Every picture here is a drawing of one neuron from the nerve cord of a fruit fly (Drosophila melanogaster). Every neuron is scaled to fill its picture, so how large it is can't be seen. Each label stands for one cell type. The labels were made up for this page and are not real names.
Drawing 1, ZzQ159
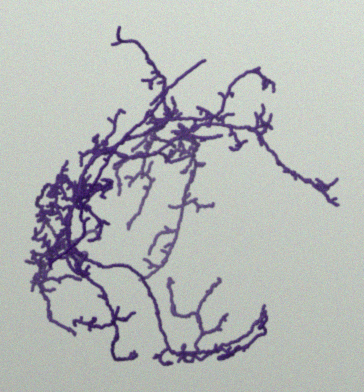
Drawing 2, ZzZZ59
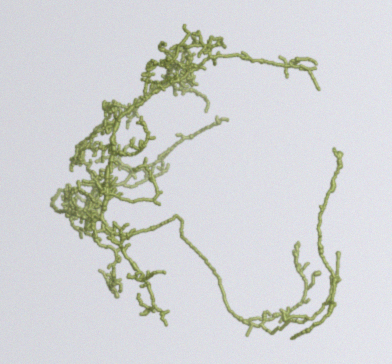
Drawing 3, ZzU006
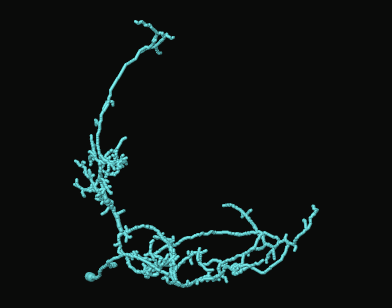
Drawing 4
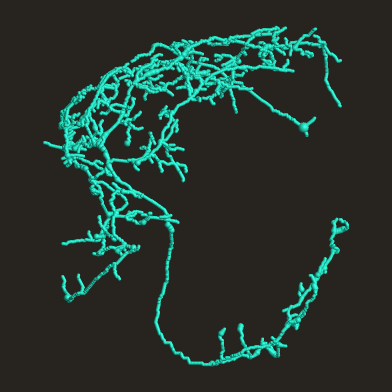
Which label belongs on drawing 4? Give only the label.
ZzU006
